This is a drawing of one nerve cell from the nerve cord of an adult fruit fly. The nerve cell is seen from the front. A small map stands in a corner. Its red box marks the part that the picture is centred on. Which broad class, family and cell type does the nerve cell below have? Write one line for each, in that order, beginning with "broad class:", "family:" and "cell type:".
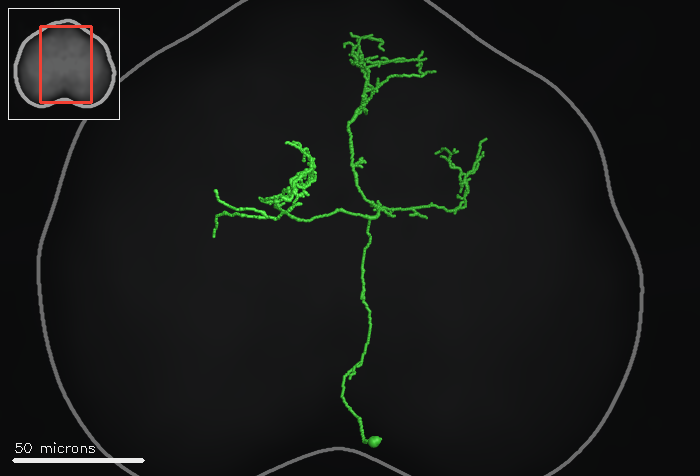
broad class: nerve-cord intrinsic neuron
family: hemilineage 06B
cell type: IN06B062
